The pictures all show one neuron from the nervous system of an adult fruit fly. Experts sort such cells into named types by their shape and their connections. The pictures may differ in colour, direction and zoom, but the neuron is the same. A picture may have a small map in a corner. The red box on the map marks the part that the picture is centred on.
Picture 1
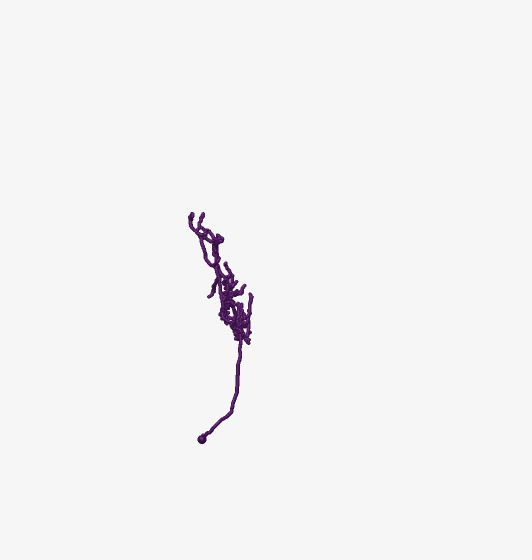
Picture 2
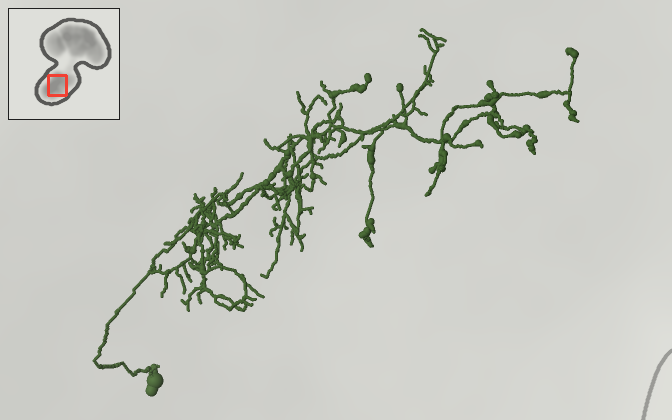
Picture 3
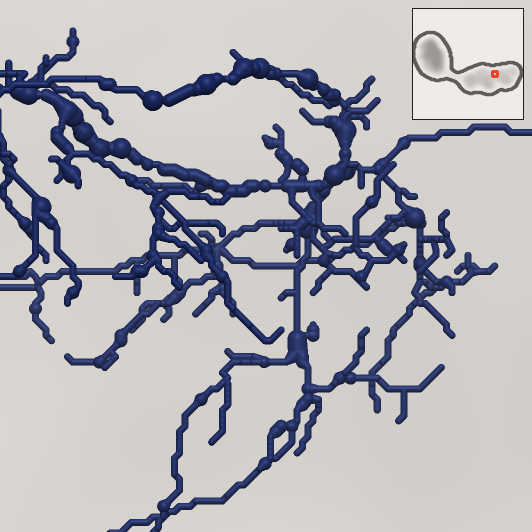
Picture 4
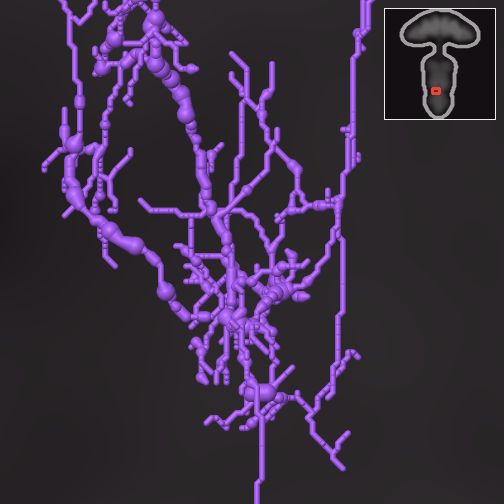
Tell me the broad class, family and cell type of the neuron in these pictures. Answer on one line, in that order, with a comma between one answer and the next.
nerve-cord intrinsic neuron, hemilineage 03B, IN03B062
